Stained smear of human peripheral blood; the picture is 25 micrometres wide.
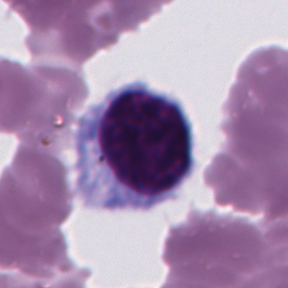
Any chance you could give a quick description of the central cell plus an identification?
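First, the nucleus: round, smooth-edged, without indentation, about 9 by 8 micrometres. Second, the chromatin: dark purple, densely packed, with faint coarse clumping. Third, the cytoplasm: mostly to the left of the nucleus, only a thin rim on the right, its left outer edge ragged rather than smooth. Name: hairy cell.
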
